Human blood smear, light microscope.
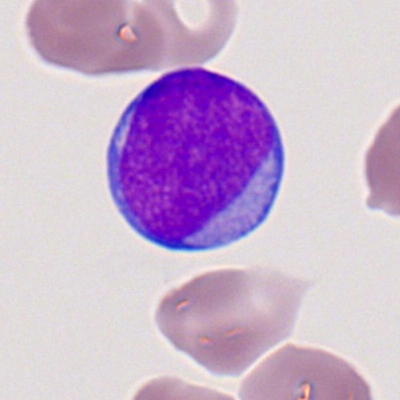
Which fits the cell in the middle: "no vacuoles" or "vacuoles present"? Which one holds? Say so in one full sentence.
No vacuoles are found within the cytoplasm of the cell.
